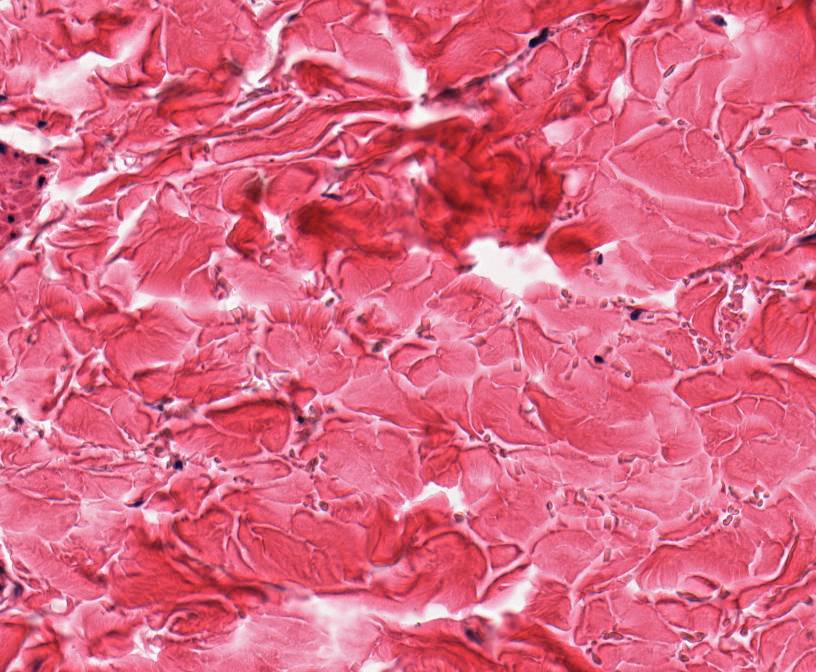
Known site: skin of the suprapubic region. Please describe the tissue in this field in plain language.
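Closely packed, angular, polygonal eosinophilic blocks fill the whole field, separated by thin pale clefts. Fine wavy cracks and lines run through the substance of many blocks. Nuclei are sparse, small and dark; they lie in the clefts between blocks, not within them. At the upper left edge, a small purple-tinged area holds several dark nuclei.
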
